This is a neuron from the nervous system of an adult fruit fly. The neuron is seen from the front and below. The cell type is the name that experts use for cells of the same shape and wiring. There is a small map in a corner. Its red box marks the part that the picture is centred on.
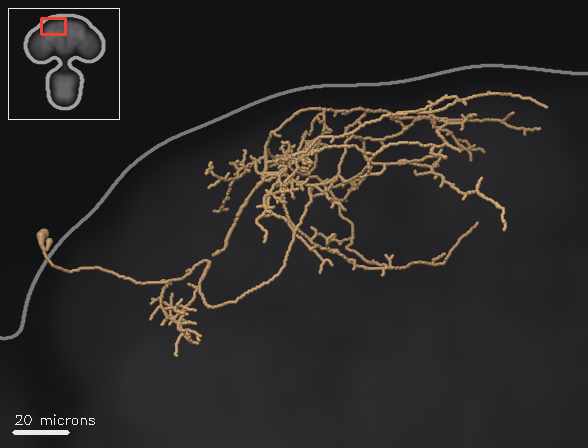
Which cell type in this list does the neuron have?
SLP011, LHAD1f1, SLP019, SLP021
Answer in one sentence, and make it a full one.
The type of this neuron is the cell type SLP021.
